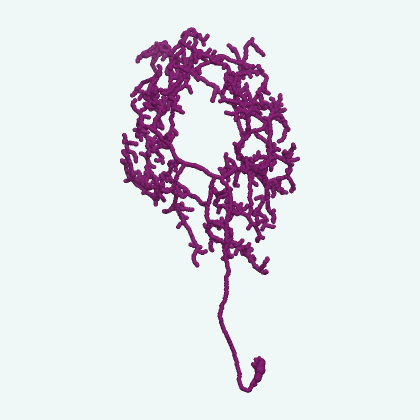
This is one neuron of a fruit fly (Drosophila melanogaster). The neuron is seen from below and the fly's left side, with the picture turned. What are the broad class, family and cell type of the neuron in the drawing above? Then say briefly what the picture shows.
This is a nerve-cord intrinsic neuron. The family is hemilineage 13B. It is of cell type IN13B026. The cell body is at the bottom of the picture. Dozens of branch ends can be seen.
